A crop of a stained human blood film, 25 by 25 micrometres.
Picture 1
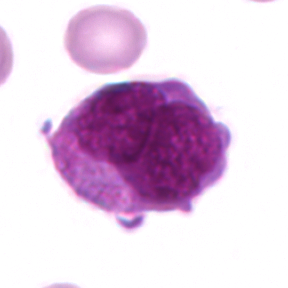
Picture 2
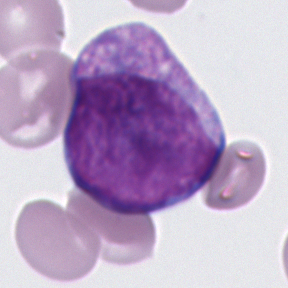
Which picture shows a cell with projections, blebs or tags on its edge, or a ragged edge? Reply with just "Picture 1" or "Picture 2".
Picture 1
